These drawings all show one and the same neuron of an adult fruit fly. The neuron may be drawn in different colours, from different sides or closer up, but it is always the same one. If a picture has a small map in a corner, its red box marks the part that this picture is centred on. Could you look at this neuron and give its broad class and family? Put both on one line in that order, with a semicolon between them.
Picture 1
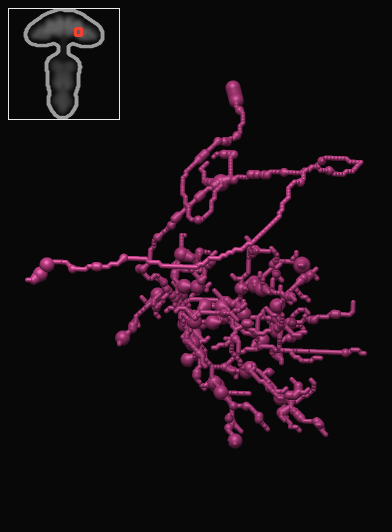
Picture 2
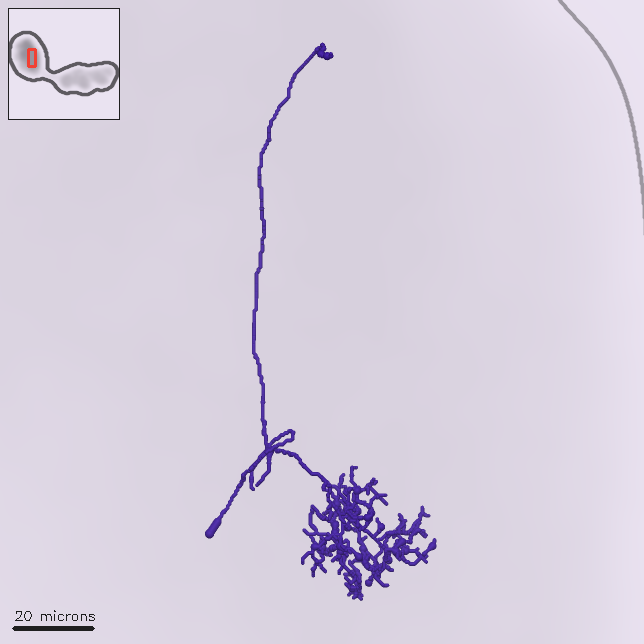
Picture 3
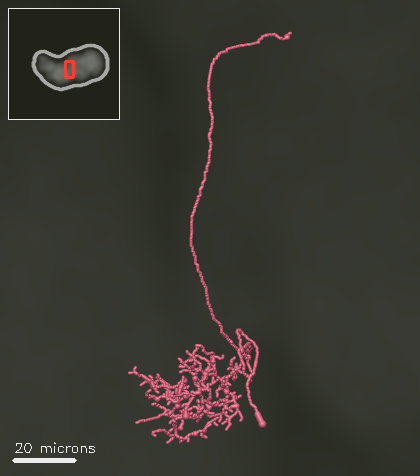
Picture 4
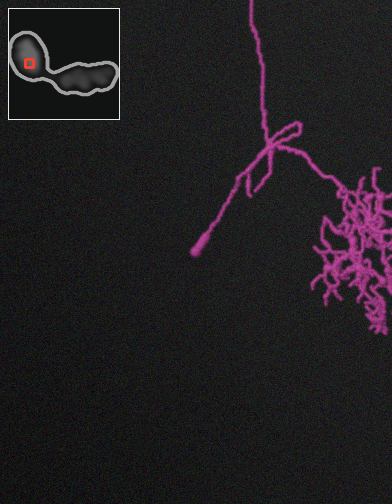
visual projection neuron; LC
